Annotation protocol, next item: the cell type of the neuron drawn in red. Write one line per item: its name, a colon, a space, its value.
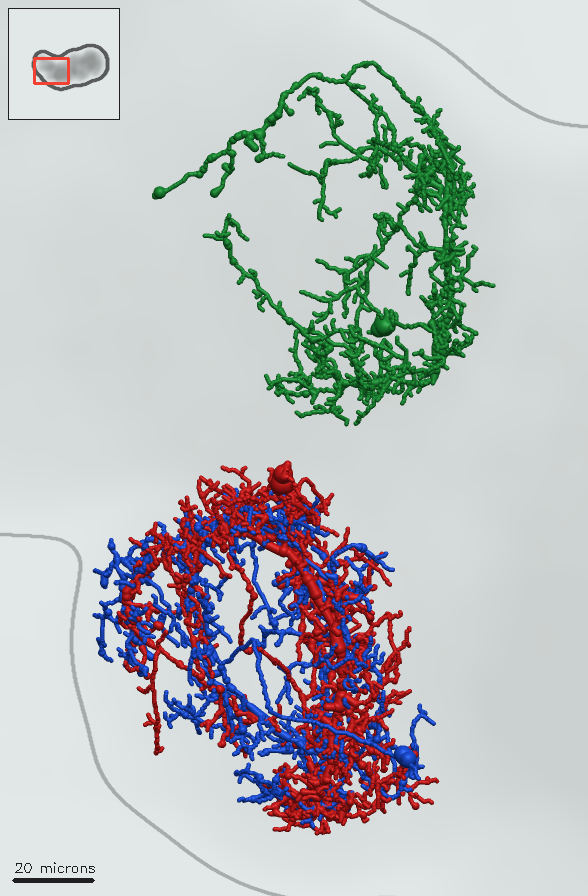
cell type: IN17A025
